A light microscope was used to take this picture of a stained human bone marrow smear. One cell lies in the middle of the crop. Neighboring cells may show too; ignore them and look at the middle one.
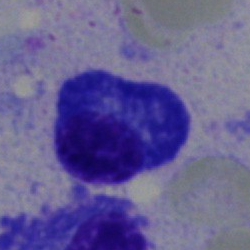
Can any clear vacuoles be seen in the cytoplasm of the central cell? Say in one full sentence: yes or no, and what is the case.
No, the cytoplasm of the cell is free of vacuoles.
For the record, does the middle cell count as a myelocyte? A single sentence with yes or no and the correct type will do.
No, it is not a myelocyte that sits at the centre but a plasma cell.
